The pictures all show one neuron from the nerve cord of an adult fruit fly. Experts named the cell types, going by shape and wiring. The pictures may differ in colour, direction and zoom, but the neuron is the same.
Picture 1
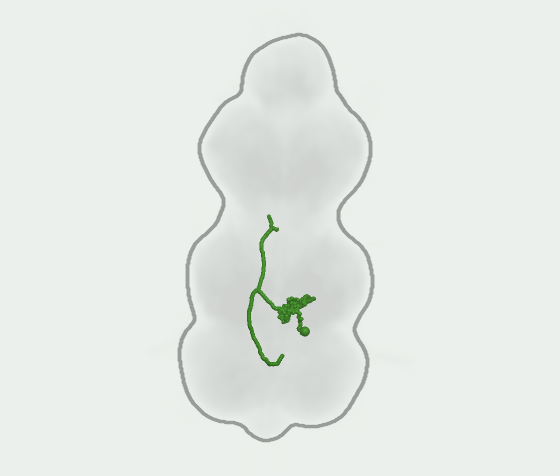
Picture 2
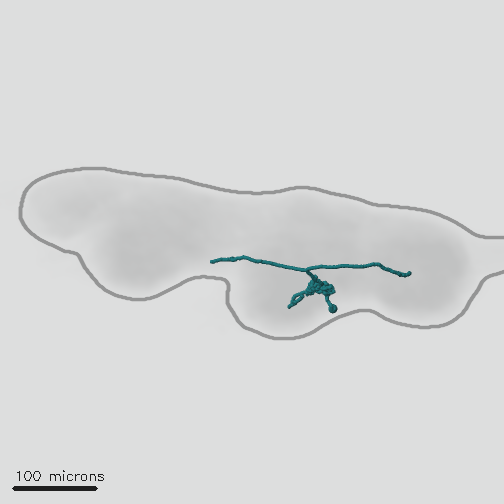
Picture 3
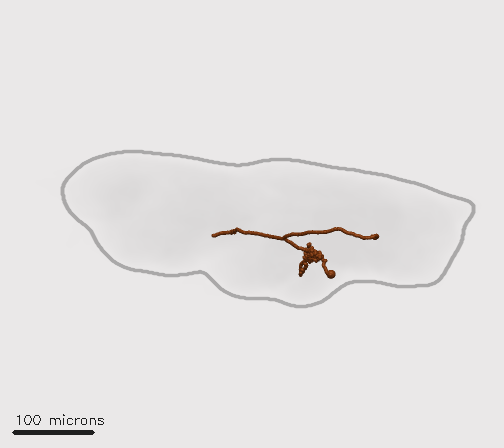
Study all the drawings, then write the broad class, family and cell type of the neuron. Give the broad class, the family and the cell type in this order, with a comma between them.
nerve-cord intrinsic neuron, hemilineage 10B, IN10B028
